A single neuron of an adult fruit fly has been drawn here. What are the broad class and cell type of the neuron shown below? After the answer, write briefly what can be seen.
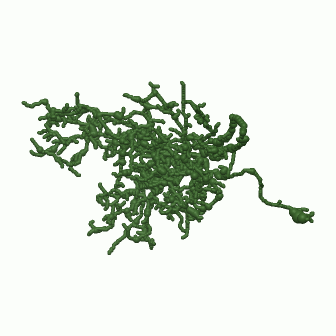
This is a central-brain intrinsic neuron. It is of cell type GNG177. Dozens of branch ends can be seen. In this view it is wider than it is tall.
